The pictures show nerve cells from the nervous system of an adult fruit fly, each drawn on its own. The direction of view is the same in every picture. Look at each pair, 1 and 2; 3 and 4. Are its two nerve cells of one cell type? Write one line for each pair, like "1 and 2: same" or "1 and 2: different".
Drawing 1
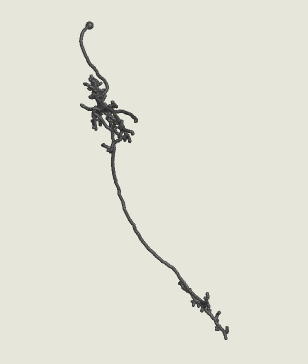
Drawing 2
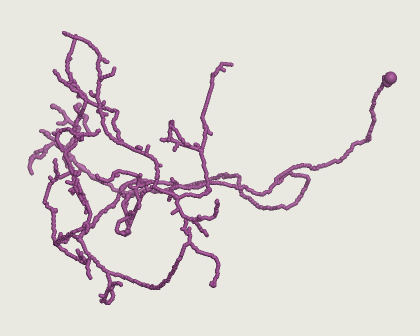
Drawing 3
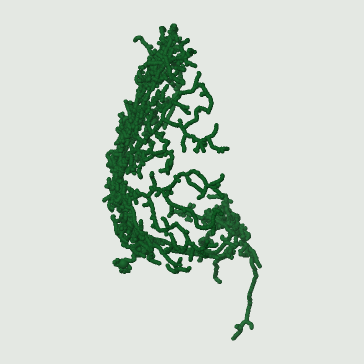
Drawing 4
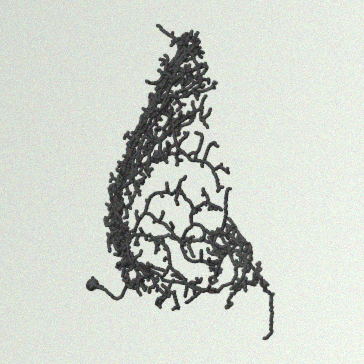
1 and 2: different
3 and 4: same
